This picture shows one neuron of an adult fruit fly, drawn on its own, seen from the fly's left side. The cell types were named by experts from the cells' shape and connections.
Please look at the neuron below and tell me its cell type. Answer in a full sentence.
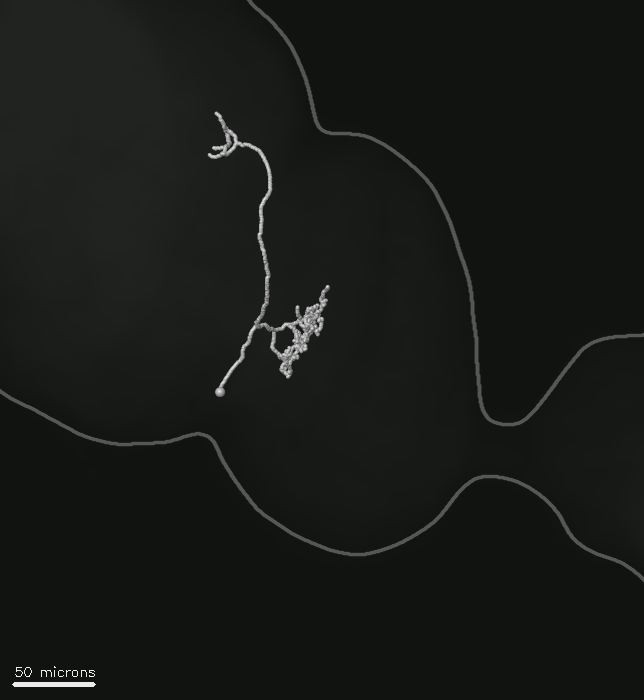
The cell type is LoVP2.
